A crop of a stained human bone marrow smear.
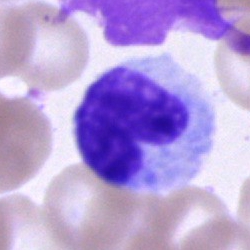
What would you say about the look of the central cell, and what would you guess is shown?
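Let me start with the outline, which is roughly round. Inside the nucleus I can't make out any distinct nucleoli. There's a moderate rim of pale grey-blue cytoplasm, lying mostly toward the right side. I don't see coarse or prominent granules in it. This is a band neutrophil.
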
